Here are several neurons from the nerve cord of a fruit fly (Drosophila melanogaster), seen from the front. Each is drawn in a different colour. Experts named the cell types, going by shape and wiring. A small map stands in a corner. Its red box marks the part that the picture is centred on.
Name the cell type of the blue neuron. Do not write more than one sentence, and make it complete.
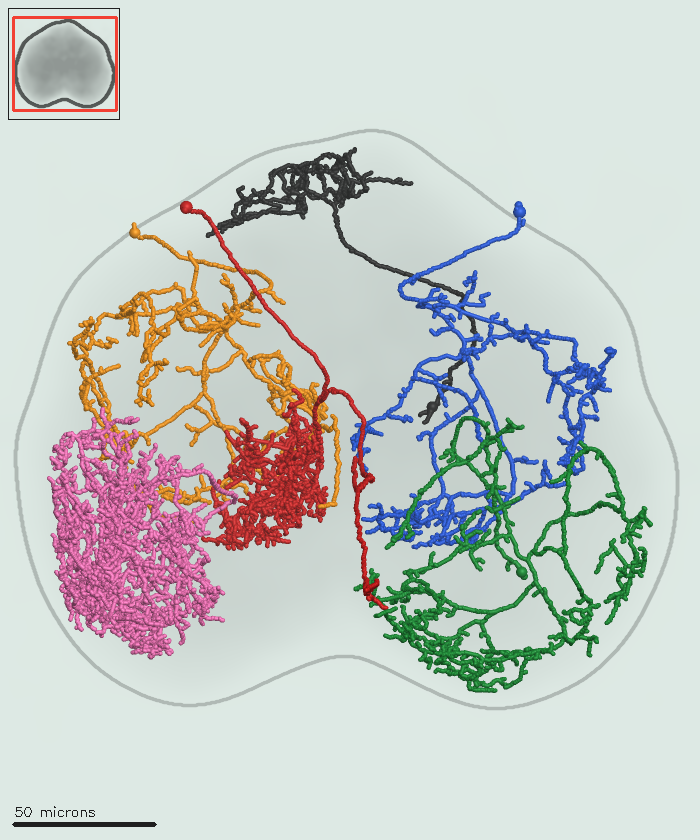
The cell type of this neuron is IN03A070.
